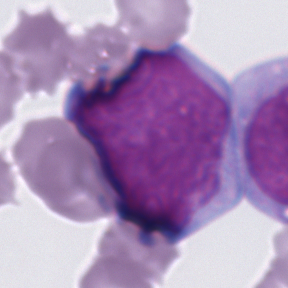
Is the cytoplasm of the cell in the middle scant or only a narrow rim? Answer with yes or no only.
Yes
